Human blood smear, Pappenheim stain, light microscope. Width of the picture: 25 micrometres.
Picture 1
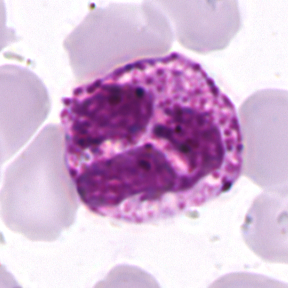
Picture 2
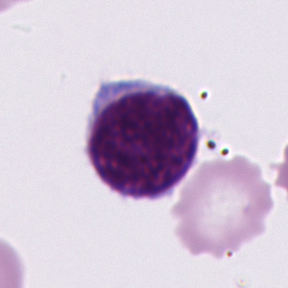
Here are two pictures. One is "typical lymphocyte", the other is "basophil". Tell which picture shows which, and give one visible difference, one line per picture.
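Picture 1 shows a basophil: Numerous coarse granules fill the cytoplasm up to the cell edge.
Picture 2 shows a typical lymphocyte: The cytoplasm contains no visible granules.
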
